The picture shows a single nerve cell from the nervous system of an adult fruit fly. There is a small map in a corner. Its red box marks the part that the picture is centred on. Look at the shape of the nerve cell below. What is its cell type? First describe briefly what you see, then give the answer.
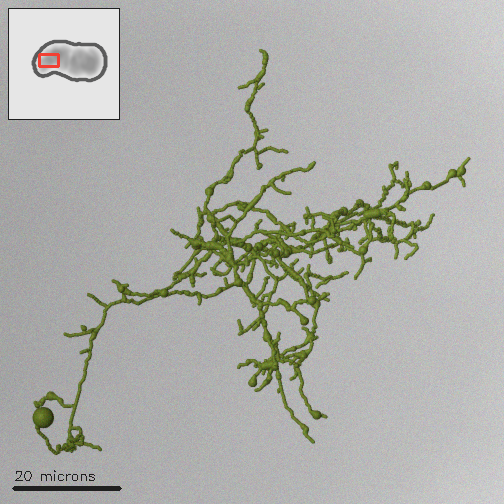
The cell body is at the lower left of the picture. From left to right in the picture it spans about 85 microns. The picture shows dozens of branch ends. It is a nerve-cord intrinsic neuron. It is of cell type IN20A.22A064.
